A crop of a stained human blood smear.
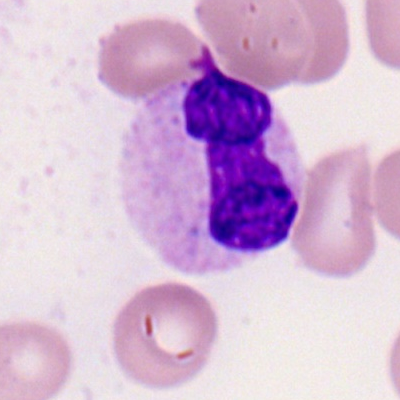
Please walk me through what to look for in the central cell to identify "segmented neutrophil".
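Answer: the cell is a segmented neutrophil. In keeping with this, fine pinkish-lilac granules are scattered through its abundant, pale pinkish-lilac cytoplasm.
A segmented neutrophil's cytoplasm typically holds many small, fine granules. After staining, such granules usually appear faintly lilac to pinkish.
In addition, the nucleus lies against the right side of the cell, and its chromatin is dark purple and coarsely clumped.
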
